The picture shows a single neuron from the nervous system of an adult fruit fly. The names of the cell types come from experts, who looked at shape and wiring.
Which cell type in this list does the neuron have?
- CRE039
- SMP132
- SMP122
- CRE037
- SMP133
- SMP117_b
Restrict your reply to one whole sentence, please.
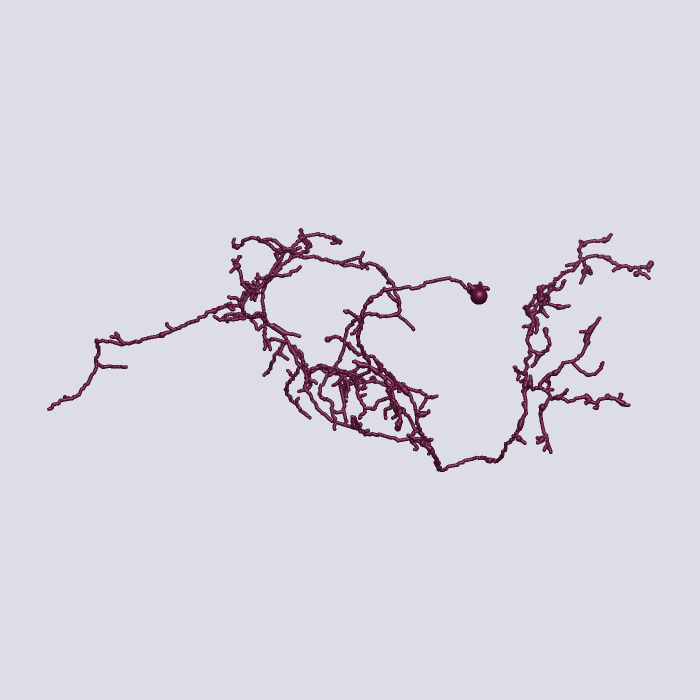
The neuron is a member of cell type SMP132.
